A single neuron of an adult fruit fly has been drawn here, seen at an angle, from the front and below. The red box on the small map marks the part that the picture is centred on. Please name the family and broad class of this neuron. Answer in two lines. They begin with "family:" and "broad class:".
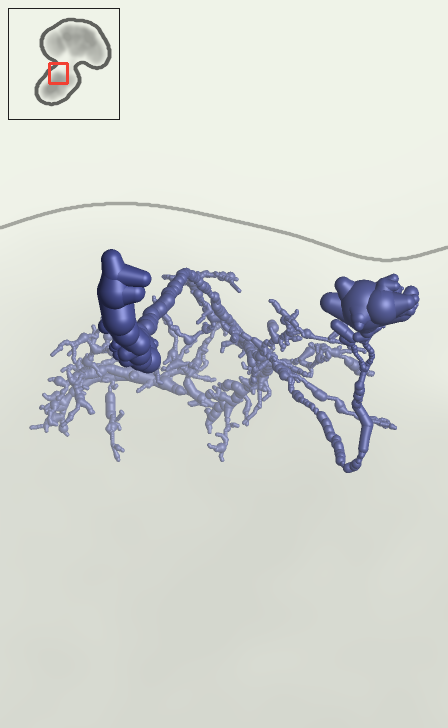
family: hemilineage 16B
broad class: motor neuron of the nerve cord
